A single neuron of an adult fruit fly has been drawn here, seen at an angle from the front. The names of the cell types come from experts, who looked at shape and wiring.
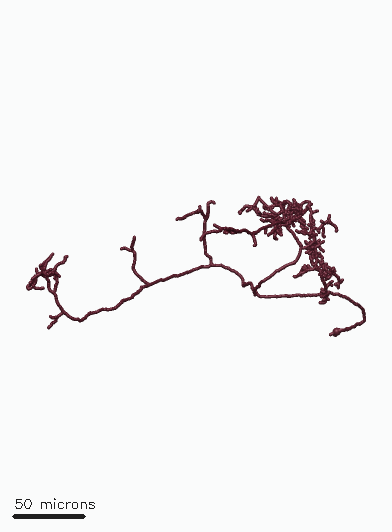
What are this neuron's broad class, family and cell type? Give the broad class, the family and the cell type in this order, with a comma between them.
nerve-cord intrinsic neuron, hemilineage 08B, IN08B039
